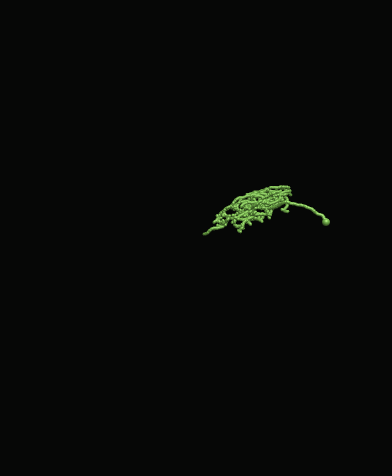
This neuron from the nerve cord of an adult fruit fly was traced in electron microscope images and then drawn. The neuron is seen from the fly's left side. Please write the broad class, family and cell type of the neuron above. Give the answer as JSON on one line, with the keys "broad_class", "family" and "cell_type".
{"broad_class": "nerve-cord intrinsic neuron", "family": "hemilineage 13B", "cell_type": "IN13B103"}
